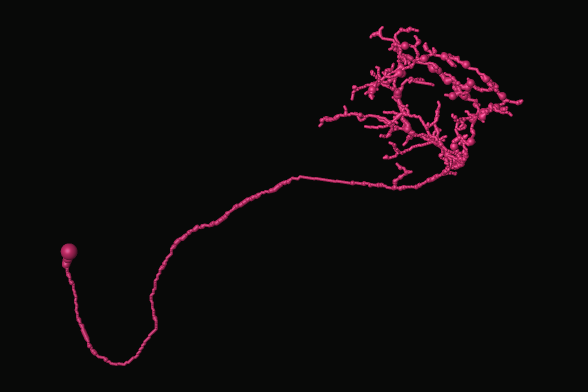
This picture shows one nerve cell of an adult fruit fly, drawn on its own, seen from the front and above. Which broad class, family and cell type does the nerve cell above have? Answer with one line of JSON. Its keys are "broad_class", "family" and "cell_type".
{"broad_class": "central-brain intrinsic neuron", "family": "hemilineage SIPa1_ventral", "cell_type": "SLP105"}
